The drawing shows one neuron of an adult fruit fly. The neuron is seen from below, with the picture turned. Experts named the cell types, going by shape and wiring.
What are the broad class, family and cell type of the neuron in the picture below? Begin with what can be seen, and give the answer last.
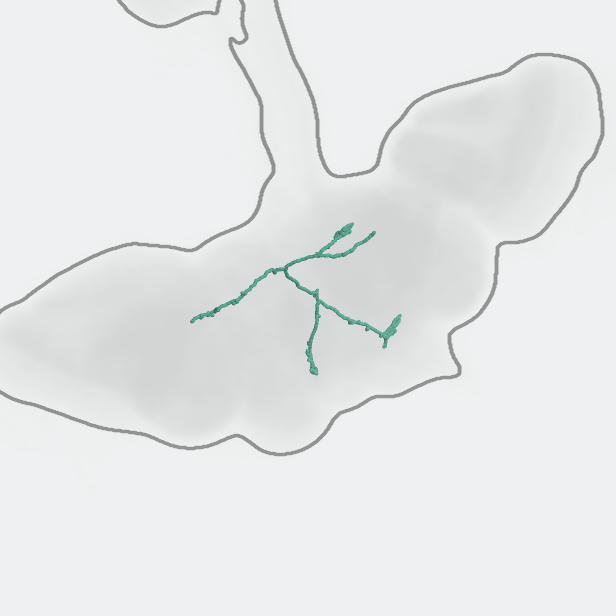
It is in the brain and does not reach the nerve cord. As drawn here it is wider than it is tall. It is a central-brain intrinsic neuron. Its family is hemilineage SMPad2. It is of cell type SIP020b.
